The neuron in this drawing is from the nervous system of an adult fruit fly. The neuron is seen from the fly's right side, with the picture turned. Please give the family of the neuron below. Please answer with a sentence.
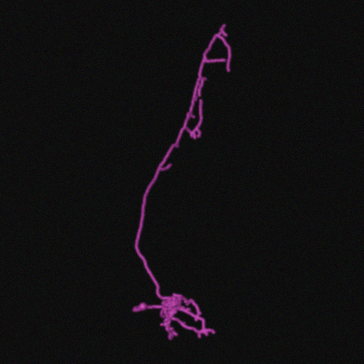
The family is hemilineage LB7.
